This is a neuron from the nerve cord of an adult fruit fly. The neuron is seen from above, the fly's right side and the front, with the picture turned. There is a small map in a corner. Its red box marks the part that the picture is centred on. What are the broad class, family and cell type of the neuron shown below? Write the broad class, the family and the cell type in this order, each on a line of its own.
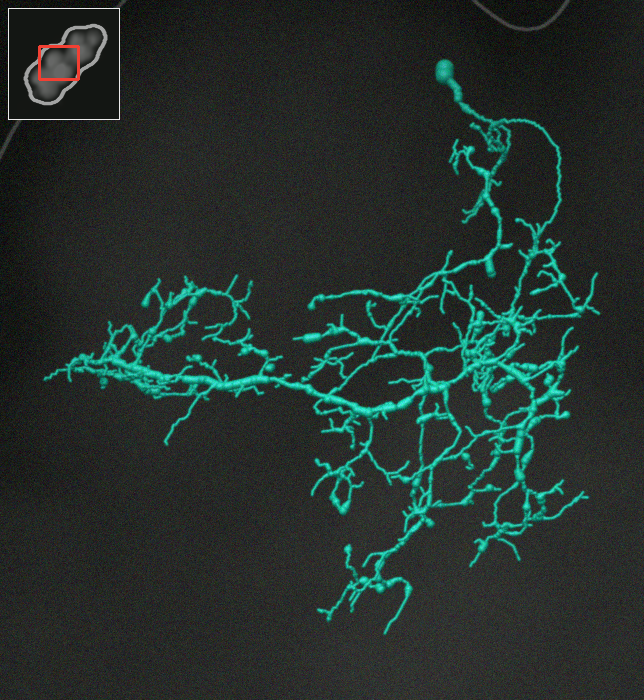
nerve-cord intrinsic neuron
hemilineage 03B
IN03B071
